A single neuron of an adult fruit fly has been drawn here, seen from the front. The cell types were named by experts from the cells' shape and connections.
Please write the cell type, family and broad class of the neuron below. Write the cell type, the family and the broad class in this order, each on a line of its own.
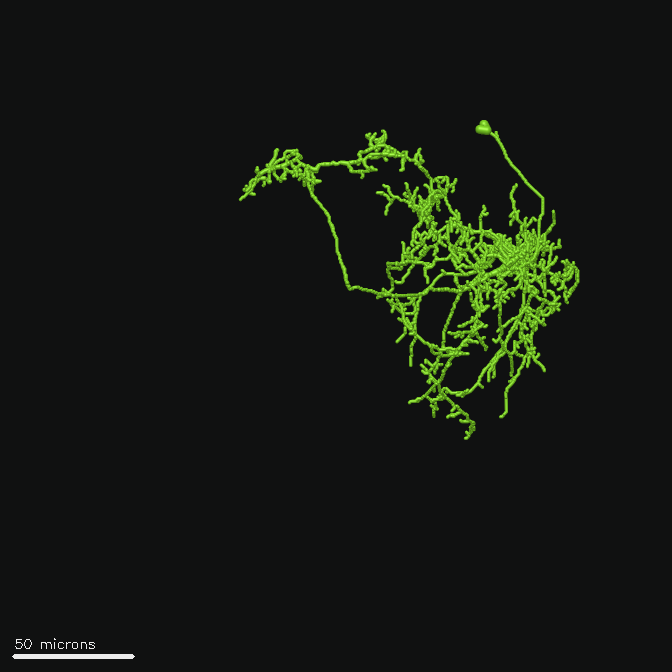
IN18B013
hemilineage 18B
nerve-cord intrinsic neuron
